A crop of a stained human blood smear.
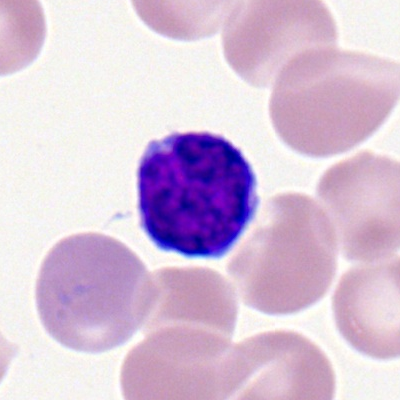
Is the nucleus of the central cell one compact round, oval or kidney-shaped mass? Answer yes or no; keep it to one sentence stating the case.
Yes, one compact round, oval or kidney-shaped mass makes up the nucleus.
